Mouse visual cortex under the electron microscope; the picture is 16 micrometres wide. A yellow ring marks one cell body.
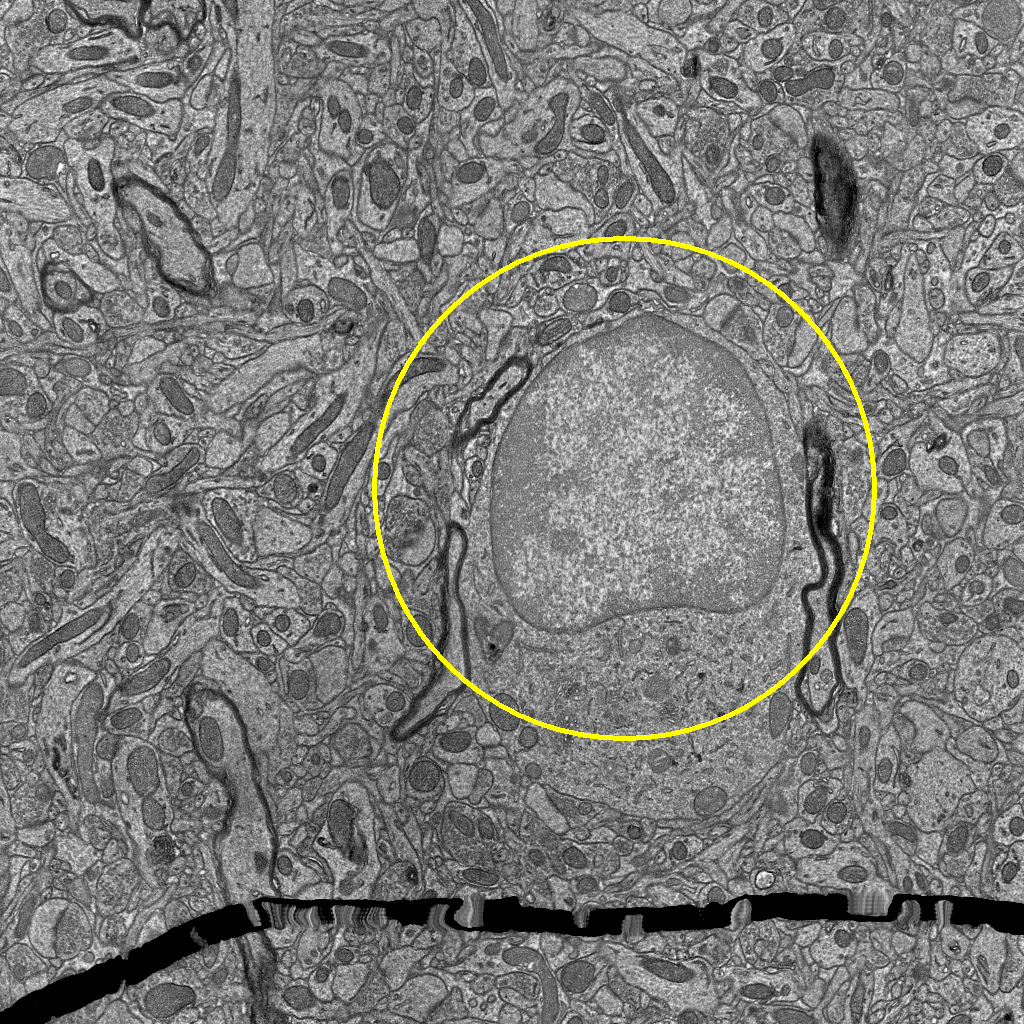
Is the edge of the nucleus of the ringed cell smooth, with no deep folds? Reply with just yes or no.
Yes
